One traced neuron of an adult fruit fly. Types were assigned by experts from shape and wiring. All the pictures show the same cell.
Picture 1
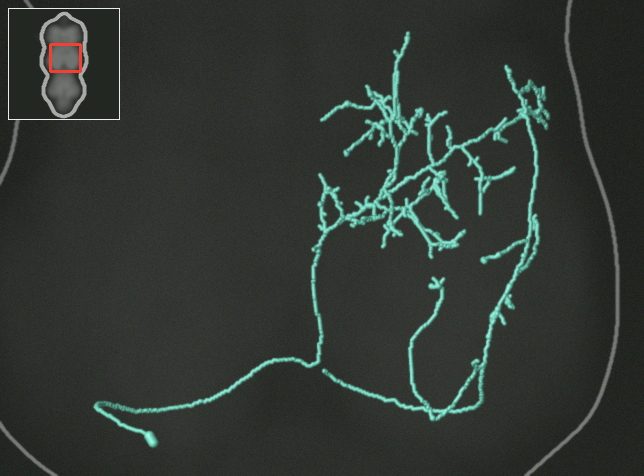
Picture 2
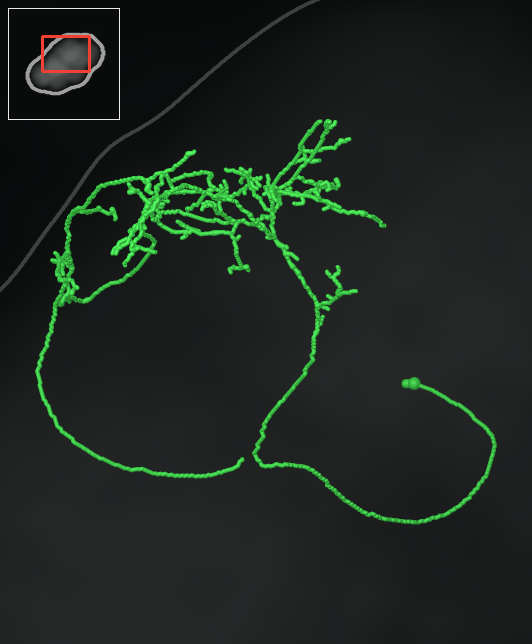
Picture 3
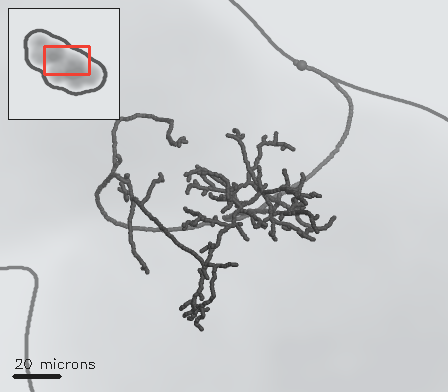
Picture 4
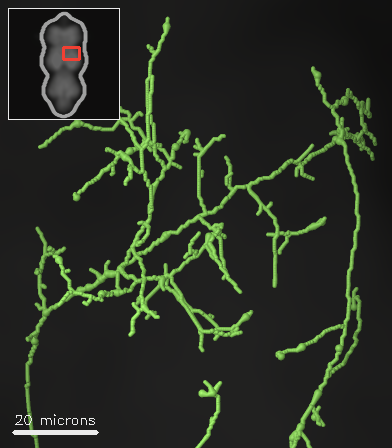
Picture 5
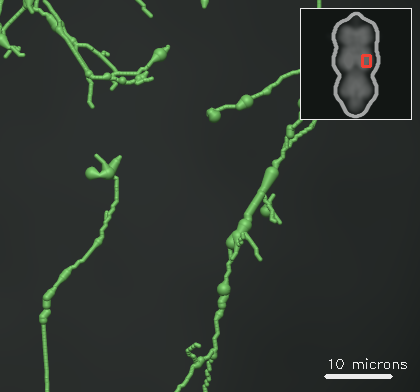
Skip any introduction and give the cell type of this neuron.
IN19B090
